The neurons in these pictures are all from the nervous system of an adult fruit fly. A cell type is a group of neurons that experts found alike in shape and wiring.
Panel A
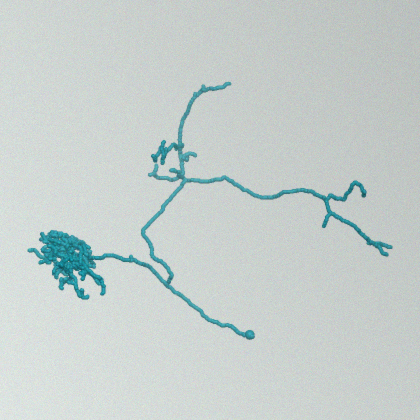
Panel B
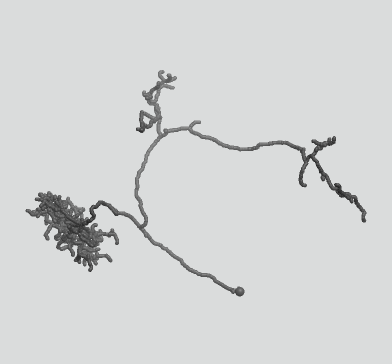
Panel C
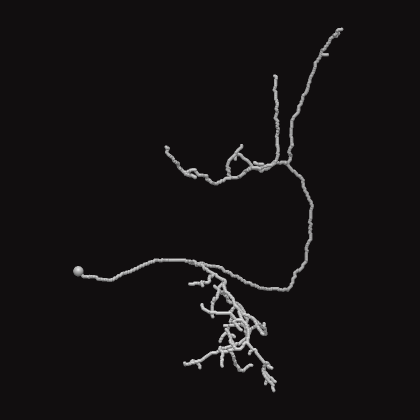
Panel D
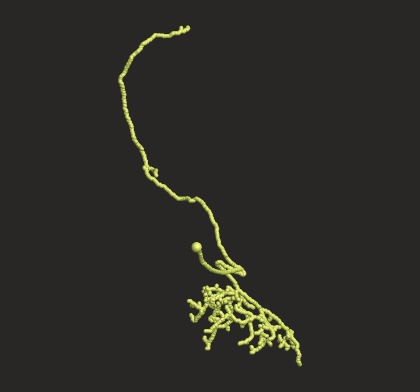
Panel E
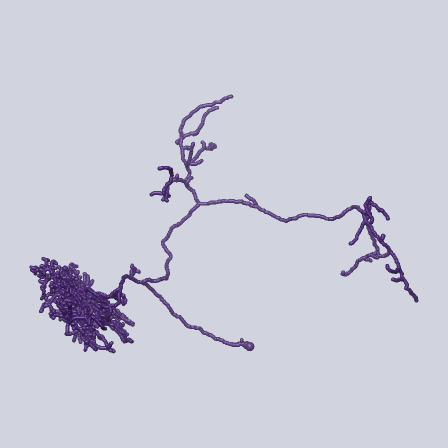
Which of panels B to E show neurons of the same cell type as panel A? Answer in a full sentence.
Panel B and panel E are of the same cell type.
